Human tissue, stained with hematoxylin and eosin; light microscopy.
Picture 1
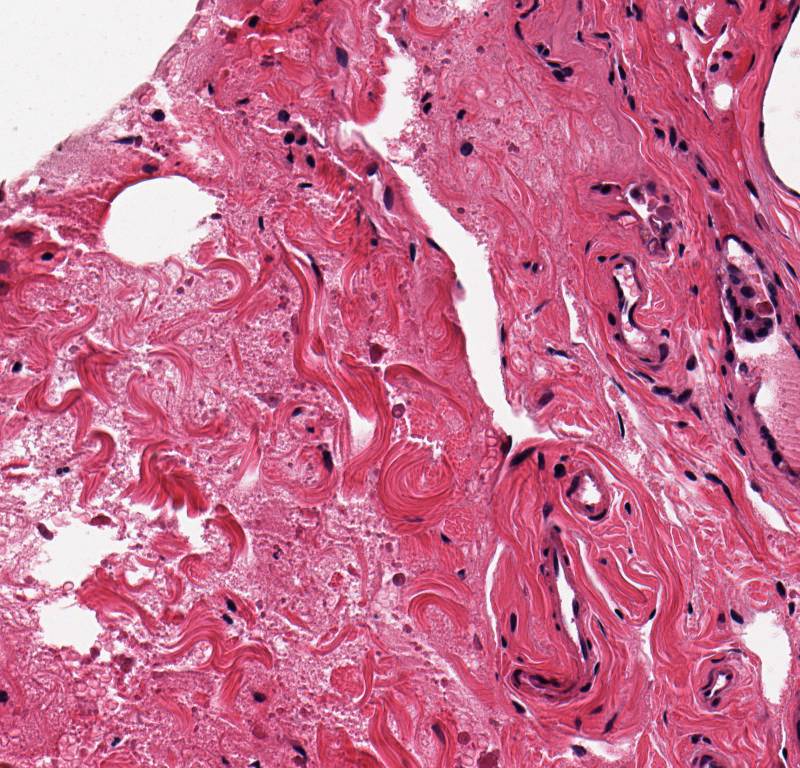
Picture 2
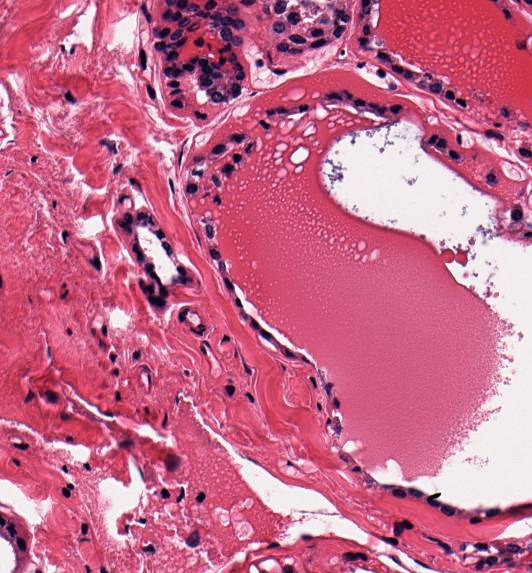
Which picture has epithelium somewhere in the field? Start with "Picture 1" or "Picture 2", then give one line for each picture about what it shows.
Picture 2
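What picture 1 shows: The whole field is pink fibrous connective tissue with no epithelium anywhere in it.
What picture 2 shows: The large space is lined by a single layer of flattened to low cuboidal cells.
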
